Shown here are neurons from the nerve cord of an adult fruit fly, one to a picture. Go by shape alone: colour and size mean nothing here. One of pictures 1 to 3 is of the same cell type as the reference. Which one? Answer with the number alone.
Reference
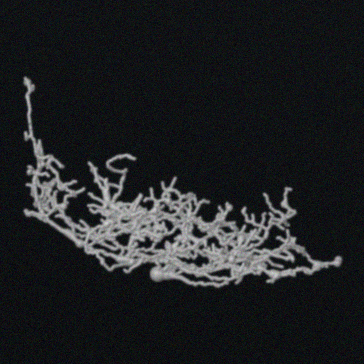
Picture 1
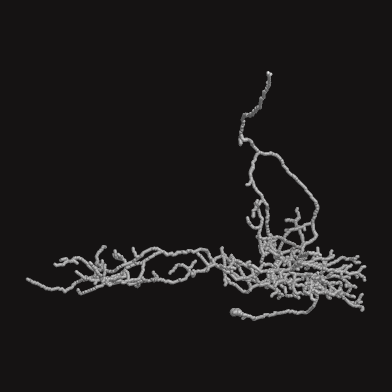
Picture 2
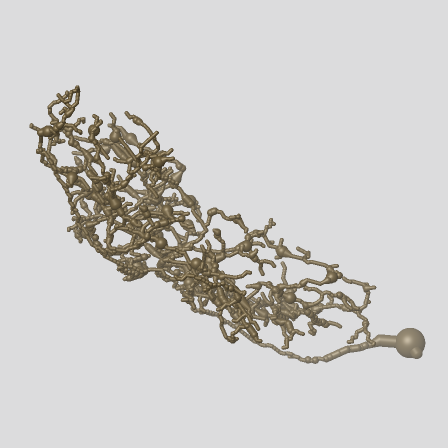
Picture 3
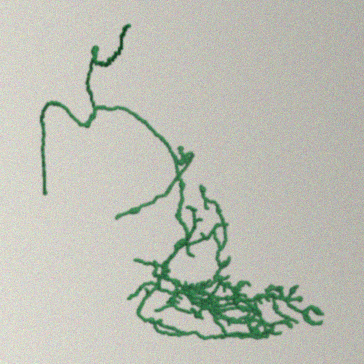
2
